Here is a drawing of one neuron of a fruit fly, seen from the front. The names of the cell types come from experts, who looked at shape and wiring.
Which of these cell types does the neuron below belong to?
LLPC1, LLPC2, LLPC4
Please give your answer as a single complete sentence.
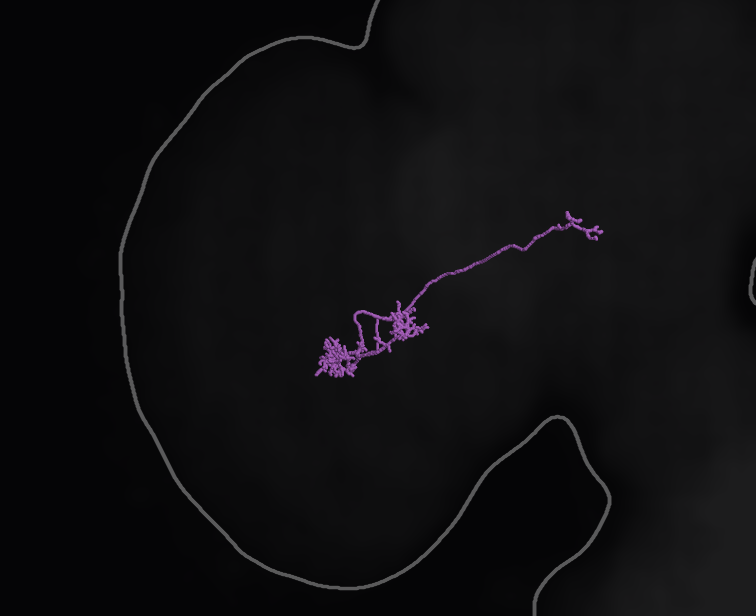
For this neuron, the cell type is LLPC1.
